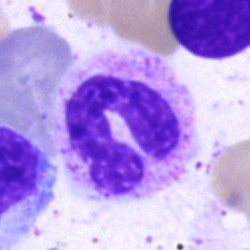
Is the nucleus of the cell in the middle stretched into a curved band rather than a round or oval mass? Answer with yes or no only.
Yes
